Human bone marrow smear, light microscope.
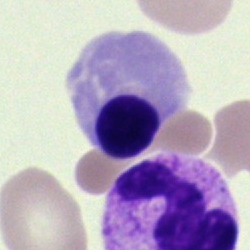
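Erythroblast, the central cell in a stained human bone marrow smear. Its nucleus lies off-centre toward the lower edge and shows no visible nucleoli. The cytoplasm is abundant, covering more area than the nucleus, and the outline is slightly uneven rather than smoothly round.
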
